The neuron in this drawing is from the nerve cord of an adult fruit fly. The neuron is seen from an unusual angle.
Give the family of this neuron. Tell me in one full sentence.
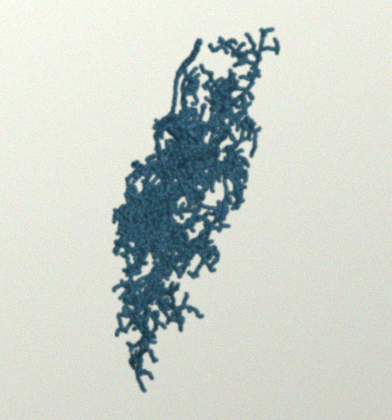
The neuron is recorded as family hemilineage 03B.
